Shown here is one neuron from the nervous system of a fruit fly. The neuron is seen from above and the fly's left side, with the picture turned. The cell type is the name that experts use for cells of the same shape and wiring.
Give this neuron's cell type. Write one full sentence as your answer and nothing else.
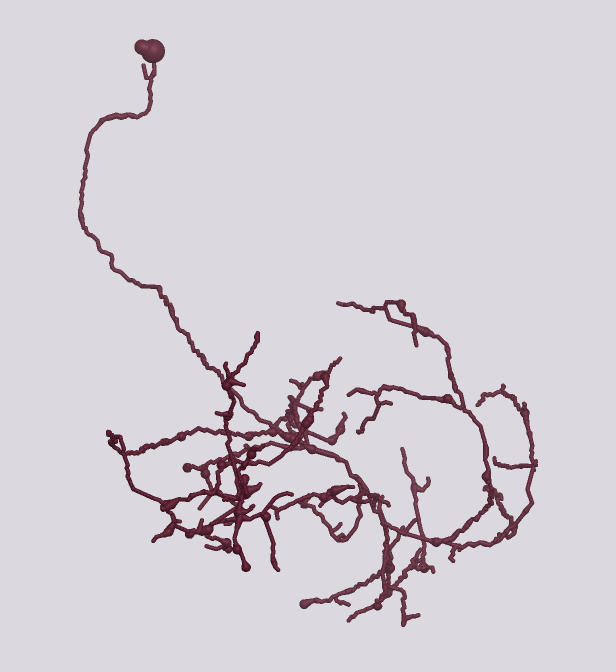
This neuron is categorized as cell type CB2226.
